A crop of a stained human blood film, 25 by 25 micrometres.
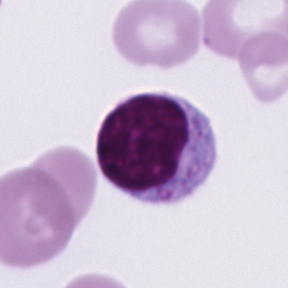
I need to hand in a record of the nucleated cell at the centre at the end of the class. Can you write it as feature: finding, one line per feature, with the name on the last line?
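Nucleus: round, unlobed
Outline: smooth, round
Granules: few, small, reddish-purple, scattered in cytoplasm
Vacuoles: none in cytoplasm
Name: large granular lymphocyte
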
